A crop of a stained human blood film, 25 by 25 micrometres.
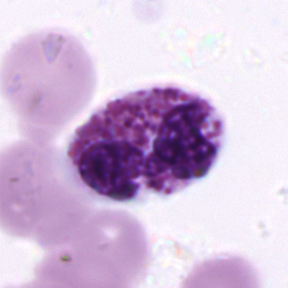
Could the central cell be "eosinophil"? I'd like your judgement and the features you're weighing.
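First point, the nucleus: it has two lobes, both with dense, dark purple chromatin, and no nucleolus is visible in either. Second point, the cytoplasm: it is packed with coarse, round, reddish-purple granules, which fill the upper left of the cell above and beside the lobes. Third point, size and surroundings: the cell measures about 14 by 10 micrometres, and red cells lie along the left of the picture without touching it.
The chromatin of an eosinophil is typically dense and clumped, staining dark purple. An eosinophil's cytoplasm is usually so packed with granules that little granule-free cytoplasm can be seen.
On both the chromatin and the packed cytoplasm, this cell matches eosinophil.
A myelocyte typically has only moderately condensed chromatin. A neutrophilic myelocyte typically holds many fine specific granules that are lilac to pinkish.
The dense chromatin and coarse granules here therefore count against myelocyte. The name eosinophil fits this cell.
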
